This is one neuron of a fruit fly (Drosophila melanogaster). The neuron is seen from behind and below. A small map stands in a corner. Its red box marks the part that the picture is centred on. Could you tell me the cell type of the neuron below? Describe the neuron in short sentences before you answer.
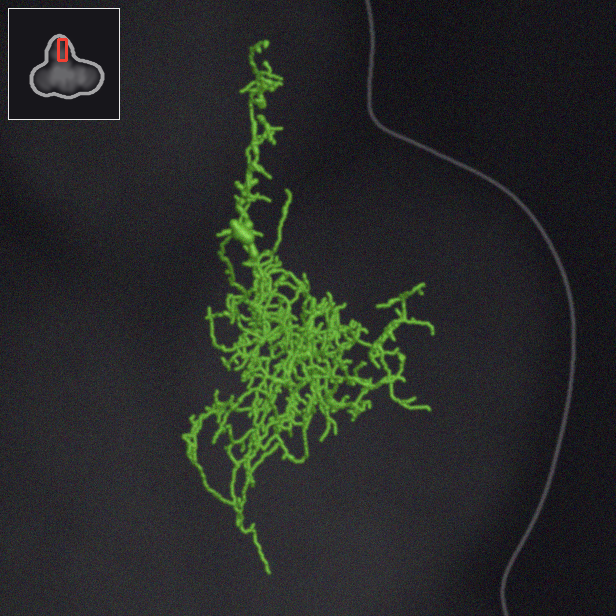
The cell body is in the middle of the picture. In this view it is taller than it is wide. It is a nerve-cord intrinsic neuron. The cell type is INXXX402.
